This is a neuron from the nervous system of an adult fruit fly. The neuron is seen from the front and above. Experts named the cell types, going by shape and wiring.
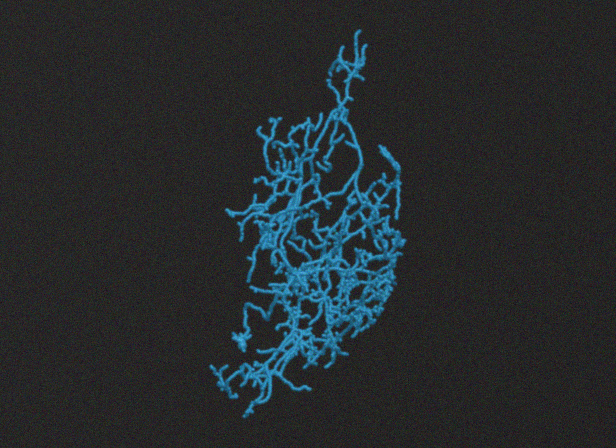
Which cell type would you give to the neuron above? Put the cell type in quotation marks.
"IN10B006"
